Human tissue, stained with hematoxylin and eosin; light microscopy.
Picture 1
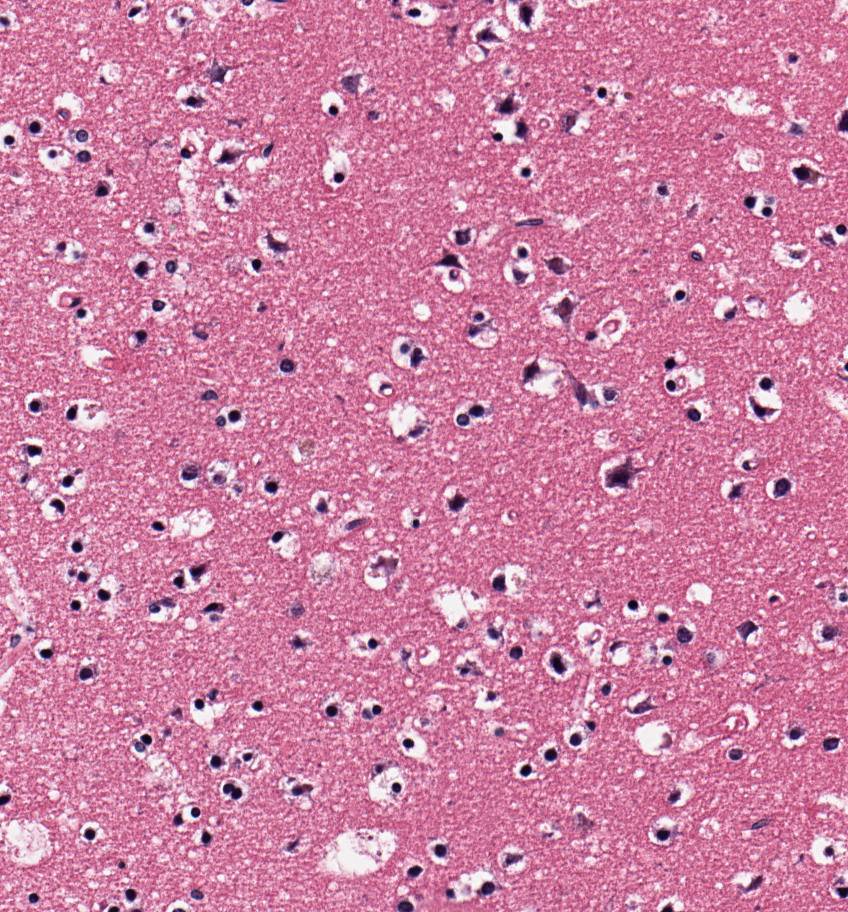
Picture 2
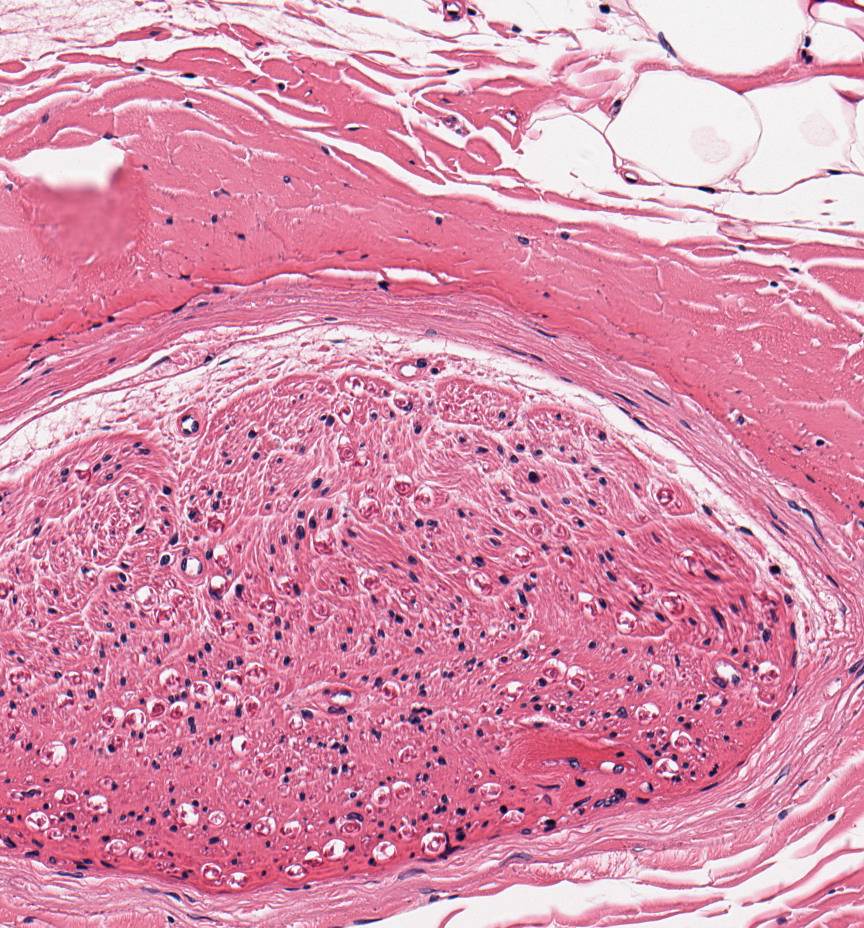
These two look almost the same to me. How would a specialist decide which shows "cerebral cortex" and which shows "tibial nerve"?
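Of the two, picture 1 is cerebral cortex and picture 2 is tibial nerve. The cerebral cortex shows a finely granular pink fibrillary matrix throughout, dotted with many tiny round clear vacuoles, with cells scattered singly, most with a small round dark-staining nucleus. No epithelium, glands or tubules are present. The tibial nerve shows one large oval fascicle in the lower two-thirds, wrapped by perineurium of concentric flattened cells with thin elongated nuclei. Inside, many nerve fibres are cut across as small round clear rings, often with a central pink dot, and small dark oval nuclei are scattered throughout rather than gathered at the edge.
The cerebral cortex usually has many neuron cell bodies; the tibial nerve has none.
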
